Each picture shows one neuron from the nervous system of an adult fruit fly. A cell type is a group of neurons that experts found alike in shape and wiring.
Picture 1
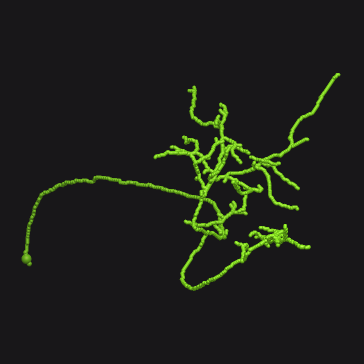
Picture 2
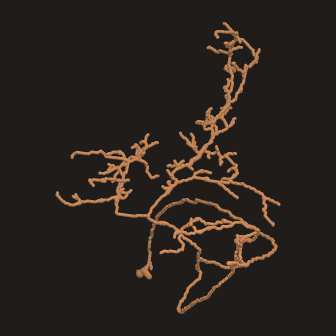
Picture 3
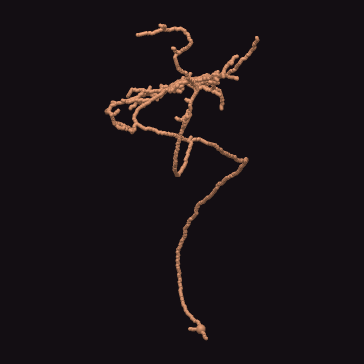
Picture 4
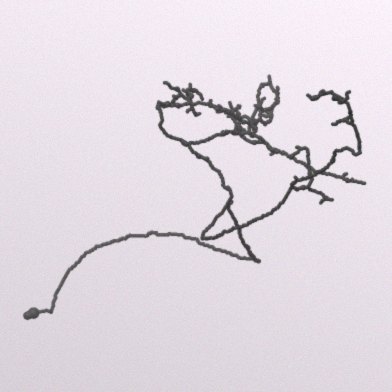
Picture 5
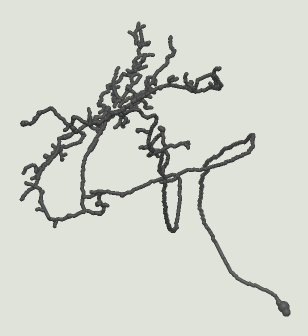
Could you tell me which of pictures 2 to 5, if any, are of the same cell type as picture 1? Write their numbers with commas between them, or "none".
2, 3, 4, 5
